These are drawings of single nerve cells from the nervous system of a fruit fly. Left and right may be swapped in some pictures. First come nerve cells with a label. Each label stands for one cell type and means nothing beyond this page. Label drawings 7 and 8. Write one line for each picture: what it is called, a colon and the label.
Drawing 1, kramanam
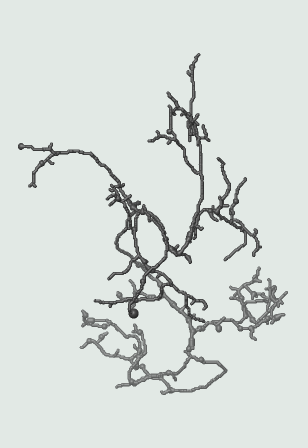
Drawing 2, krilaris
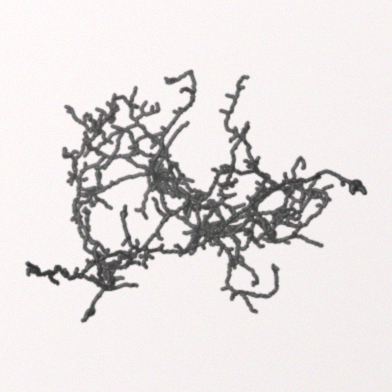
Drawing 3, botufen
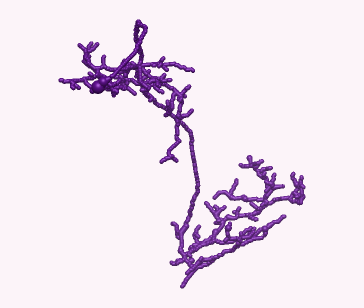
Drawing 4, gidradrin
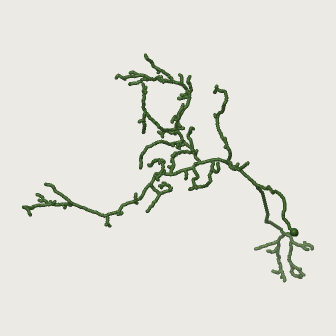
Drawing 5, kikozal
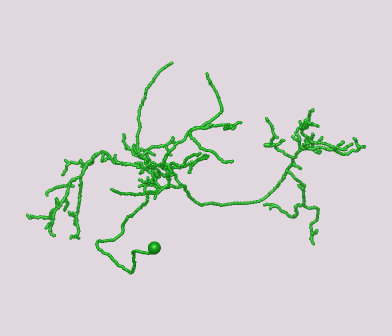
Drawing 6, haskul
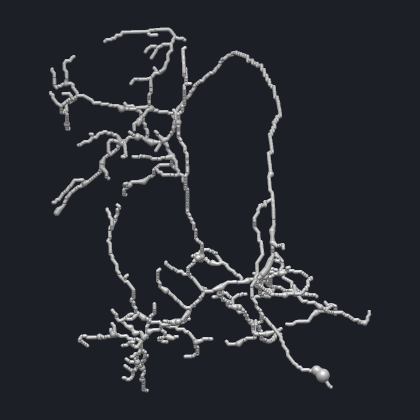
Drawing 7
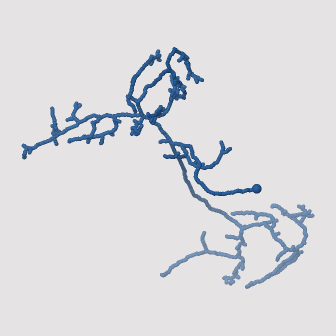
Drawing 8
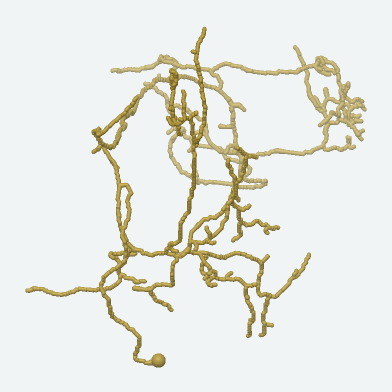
7: kramanam
8: kramanam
